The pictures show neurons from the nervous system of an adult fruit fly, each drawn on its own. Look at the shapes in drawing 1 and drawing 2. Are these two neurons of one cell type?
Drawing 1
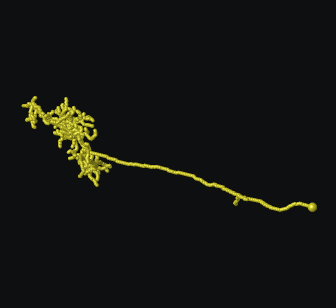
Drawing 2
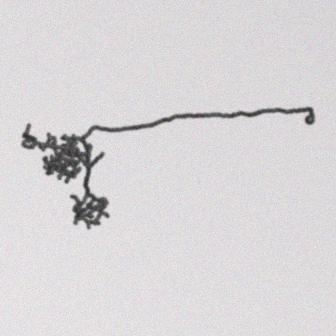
yes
